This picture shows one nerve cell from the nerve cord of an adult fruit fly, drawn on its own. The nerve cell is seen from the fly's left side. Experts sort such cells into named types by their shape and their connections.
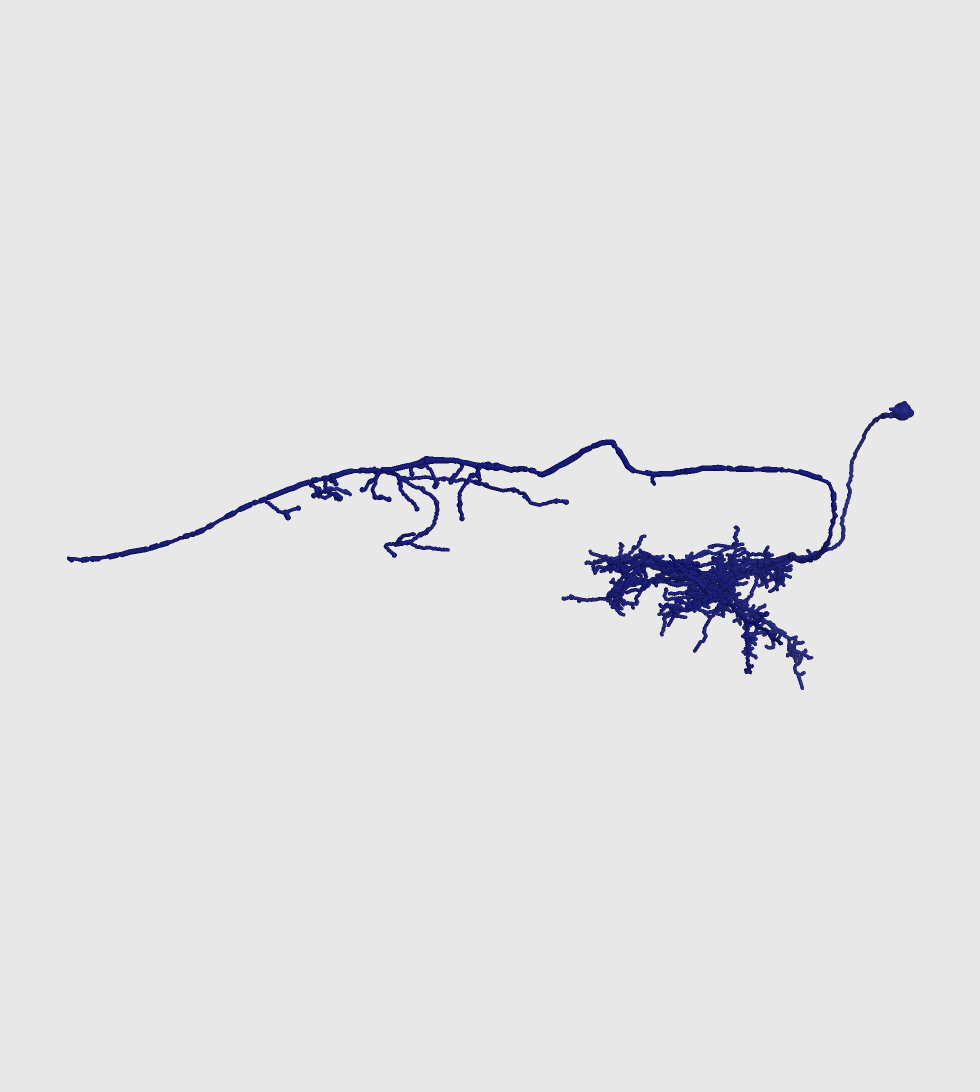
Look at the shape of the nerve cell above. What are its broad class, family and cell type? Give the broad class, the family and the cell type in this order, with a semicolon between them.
ascending neuron; hemilineage 19B; AN19B025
